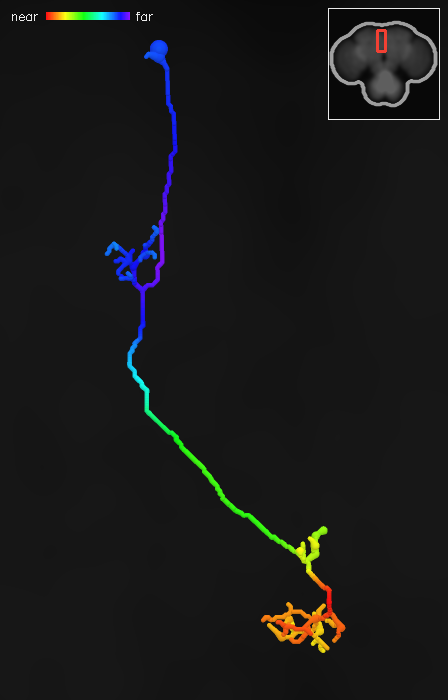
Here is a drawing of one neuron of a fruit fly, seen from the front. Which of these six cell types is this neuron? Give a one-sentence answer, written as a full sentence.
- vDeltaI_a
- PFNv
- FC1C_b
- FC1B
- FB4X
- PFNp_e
The cell type name PFNp_e applies to this neuron.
